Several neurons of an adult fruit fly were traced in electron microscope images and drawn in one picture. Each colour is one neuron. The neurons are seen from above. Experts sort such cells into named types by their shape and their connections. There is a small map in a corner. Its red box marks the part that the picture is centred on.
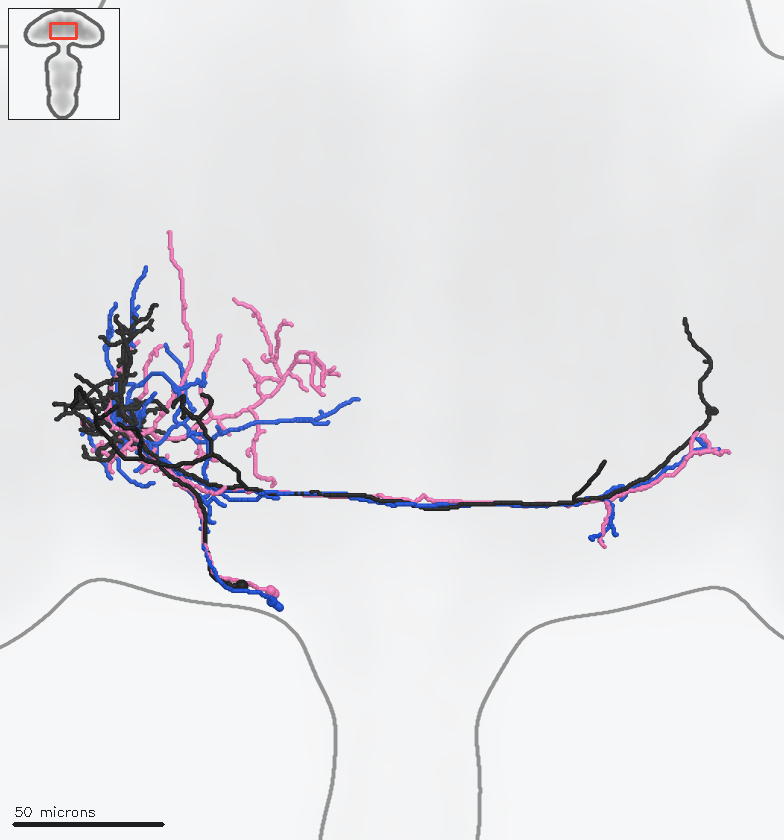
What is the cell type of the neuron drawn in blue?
CB4228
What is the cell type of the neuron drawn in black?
CB1464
